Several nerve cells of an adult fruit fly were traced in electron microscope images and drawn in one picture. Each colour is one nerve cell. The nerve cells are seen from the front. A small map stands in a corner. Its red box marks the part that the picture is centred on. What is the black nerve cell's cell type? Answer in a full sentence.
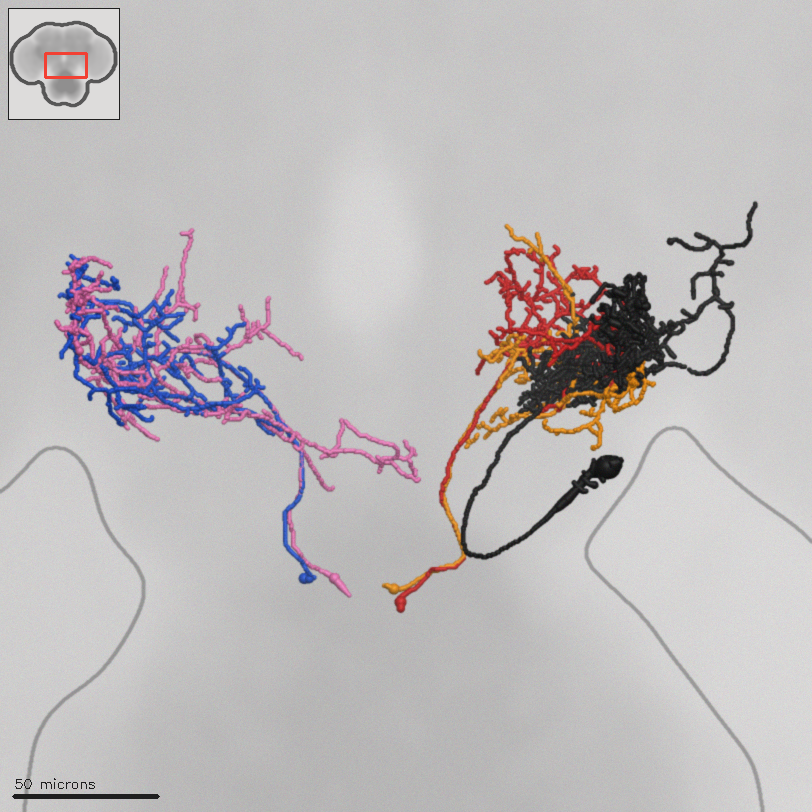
The cell type is GNG636.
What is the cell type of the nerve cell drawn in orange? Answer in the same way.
The cell type is CB1601.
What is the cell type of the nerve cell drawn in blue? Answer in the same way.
The cell type is CB0982.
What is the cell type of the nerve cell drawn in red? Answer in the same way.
The cell type is IPS001.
